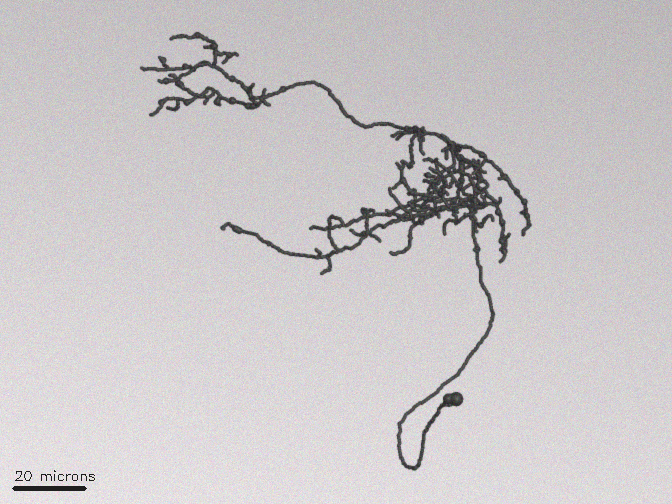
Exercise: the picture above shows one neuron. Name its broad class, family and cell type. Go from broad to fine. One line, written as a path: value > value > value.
central-brain intrinsic neuron > hemilineage LHa3 > CB3021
